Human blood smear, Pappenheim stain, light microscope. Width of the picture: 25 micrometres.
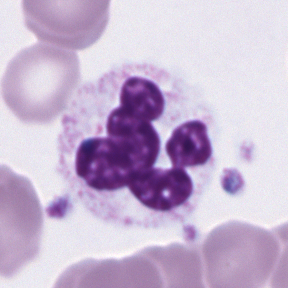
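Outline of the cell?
Roughly round.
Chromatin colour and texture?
Dark purple, coarsely clumped.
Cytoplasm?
Very pale, almost colourless, with many fine pink-violet granules.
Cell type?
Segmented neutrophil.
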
